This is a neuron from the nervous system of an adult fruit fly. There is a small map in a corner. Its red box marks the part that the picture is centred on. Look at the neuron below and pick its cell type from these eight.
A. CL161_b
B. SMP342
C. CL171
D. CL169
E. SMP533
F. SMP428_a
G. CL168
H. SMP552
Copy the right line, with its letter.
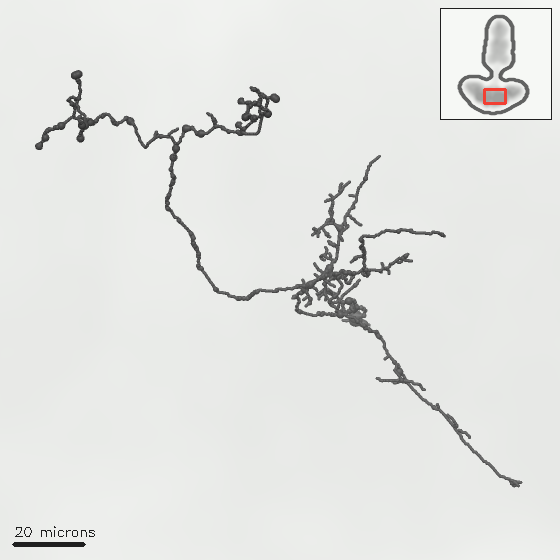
C. CL171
